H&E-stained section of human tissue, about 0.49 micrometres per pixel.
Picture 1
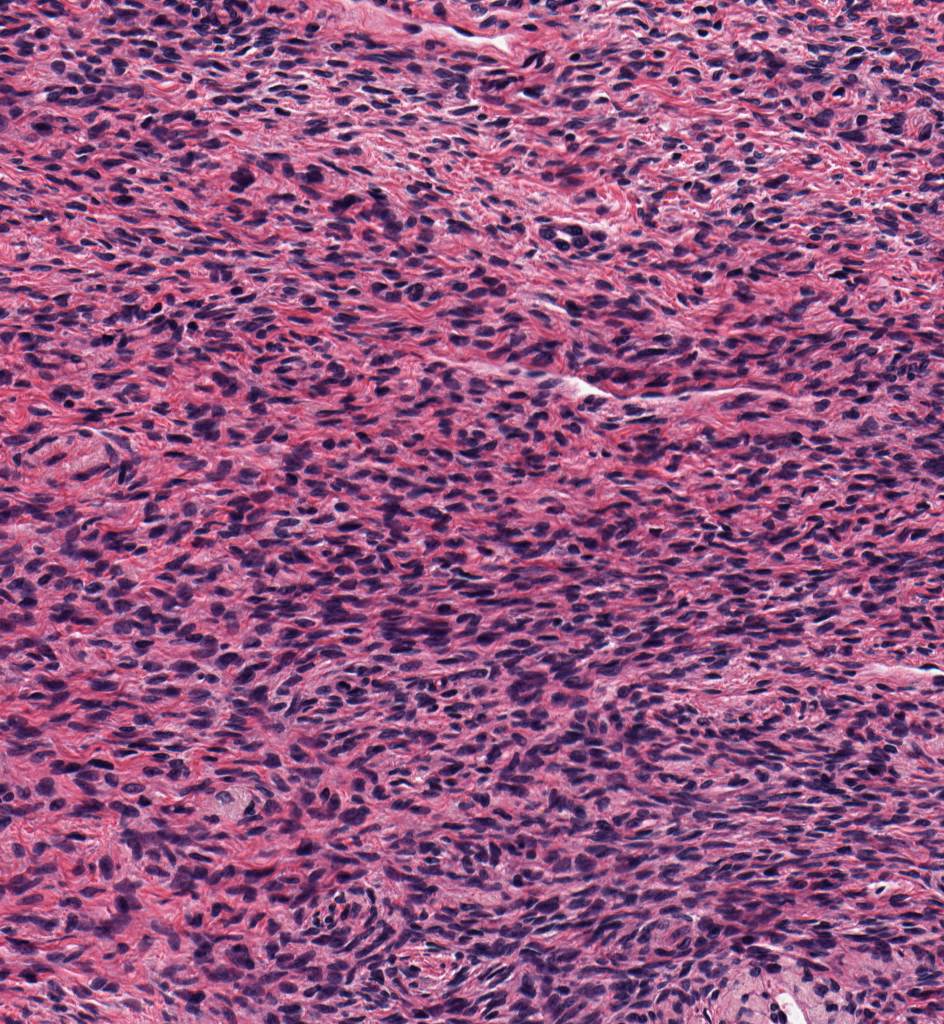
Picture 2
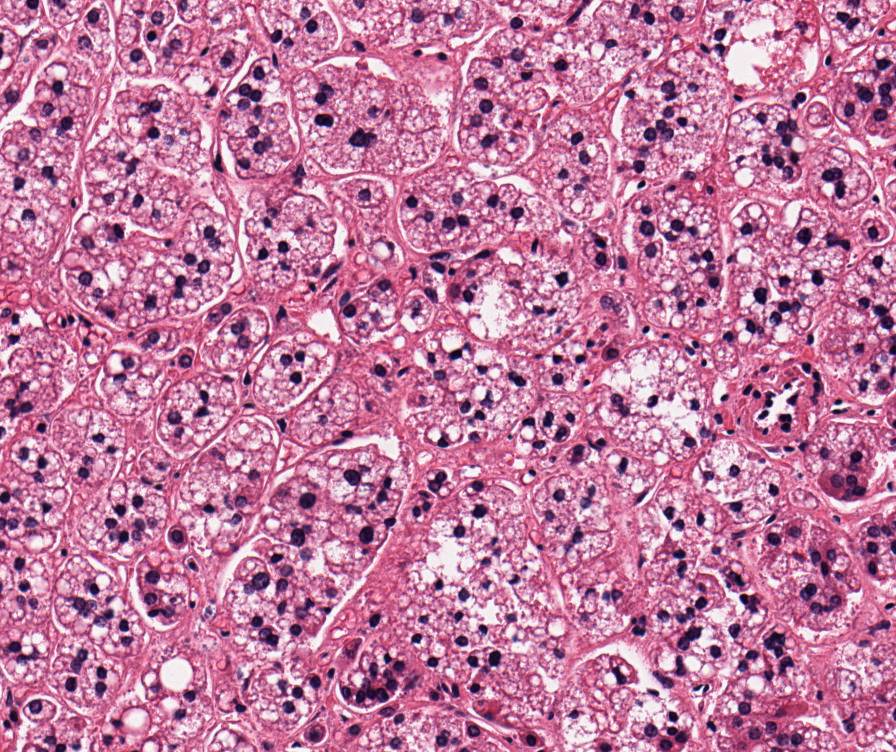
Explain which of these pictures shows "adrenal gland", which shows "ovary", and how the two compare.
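As I see it, the ovary is picture 1 and the adrenal gland picture 2. Picture 1 is densely packed with spindle cells, with no epithelium anywhere, and their nuclei are dark and elongated to oval. Their cytoplasm is scant and pink, the cell borders indistinct, and near the bottom edge, left of centre, the cells curve into a small whorl.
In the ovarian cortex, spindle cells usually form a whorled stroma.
In picture 2, cells sit in solid rounded nests of varying size, each outlined by thin pink septa, with no lumens. Their pale cytoplasm looks bubbly with many small clear vacuoles, and their nuclei are small, round and dark.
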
